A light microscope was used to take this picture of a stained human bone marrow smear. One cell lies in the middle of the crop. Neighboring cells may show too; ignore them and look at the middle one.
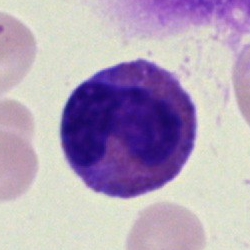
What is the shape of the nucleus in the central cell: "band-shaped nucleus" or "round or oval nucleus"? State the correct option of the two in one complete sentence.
The nucleus is a bent band and not a compact round or oval mass, and has no lobes.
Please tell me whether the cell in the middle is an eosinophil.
yes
